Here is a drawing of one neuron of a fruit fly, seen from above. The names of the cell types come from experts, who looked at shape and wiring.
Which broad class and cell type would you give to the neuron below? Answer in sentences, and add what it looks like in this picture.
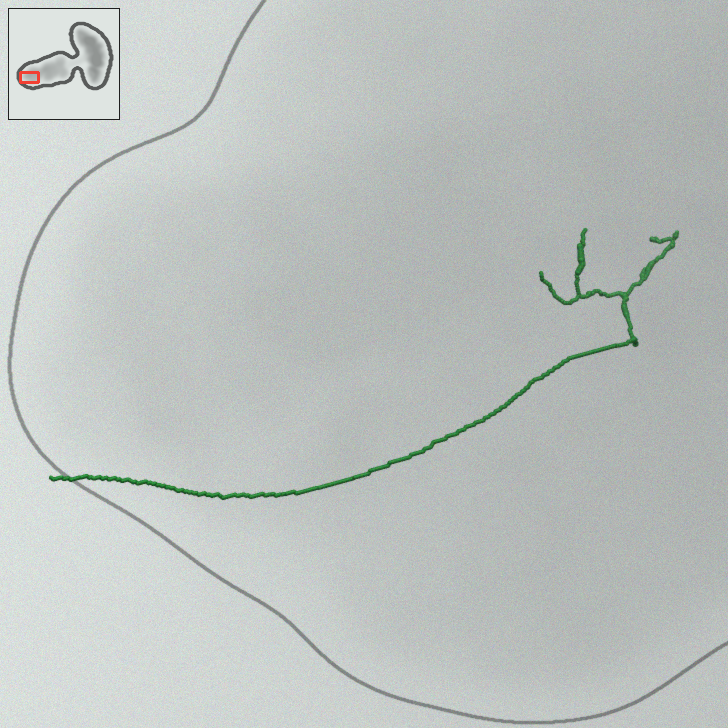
It is a sensory neuron entering the nerve cord. Its cell type is SNxx06. It is in the nerve cord and does not reach the brain. No cell body is drawn. It has a dozen or fewer branch ends.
